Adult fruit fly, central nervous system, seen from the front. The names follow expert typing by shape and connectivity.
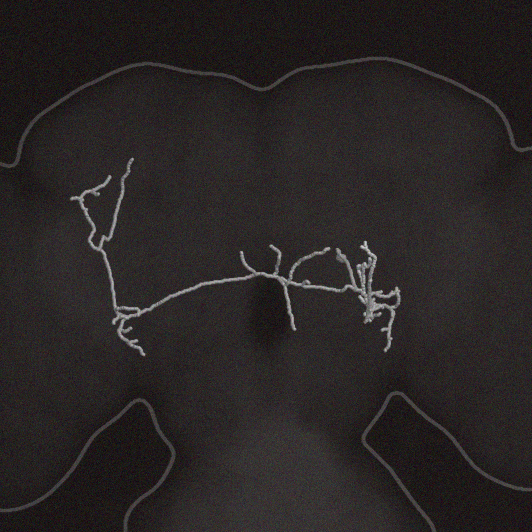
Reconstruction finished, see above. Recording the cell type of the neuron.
LAL189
